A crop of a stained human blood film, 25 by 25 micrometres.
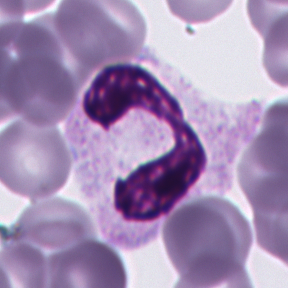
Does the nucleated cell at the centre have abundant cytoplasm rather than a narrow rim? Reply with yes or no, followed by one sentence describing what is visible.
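Yes. The cytoplasm is plentiful and pale pinkish-lilac.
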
